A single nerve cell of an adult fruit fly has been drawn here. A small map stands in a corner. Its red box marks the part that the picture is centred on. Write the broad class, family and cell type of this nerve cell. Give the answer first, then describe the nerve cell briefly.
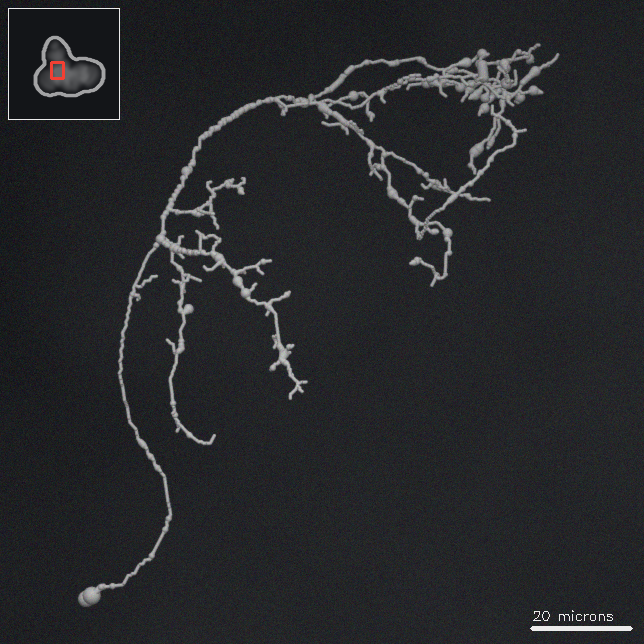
Its broad class is central-brain intrinsic neuron. The family is hemilineage SLPpl3. The cell type is CB1733. Its cell body lies at the lower left of the picture. From top to bottom in the picture it spans about 110 microns. Dozens of branch ends can be seen.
